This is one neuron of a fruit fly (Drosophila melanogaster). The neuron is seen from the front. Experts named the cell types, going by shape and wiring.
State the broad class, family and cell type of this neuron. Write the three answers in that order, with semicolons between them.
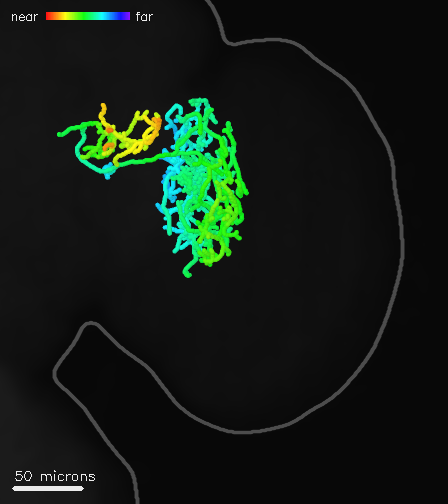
visual projection neuron; hemilineage VPNp&v1_ventral; LT73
